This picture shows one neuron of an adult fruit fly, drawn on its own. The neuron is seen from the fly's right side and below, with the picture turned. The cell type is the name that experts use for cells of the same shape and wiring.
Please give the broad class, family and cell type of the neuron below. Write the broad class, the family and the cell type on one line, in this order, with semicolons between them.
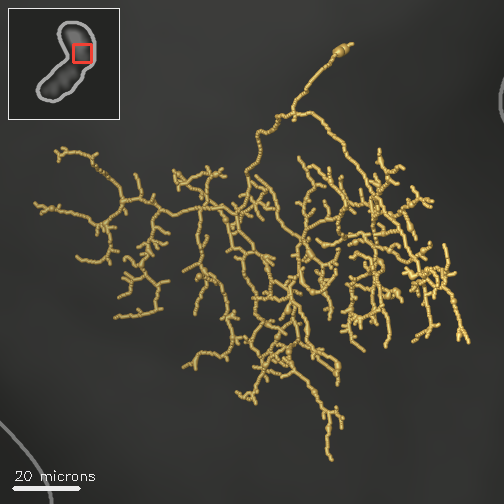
optic-lobe intrinsic neuron; Cm; Cm17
